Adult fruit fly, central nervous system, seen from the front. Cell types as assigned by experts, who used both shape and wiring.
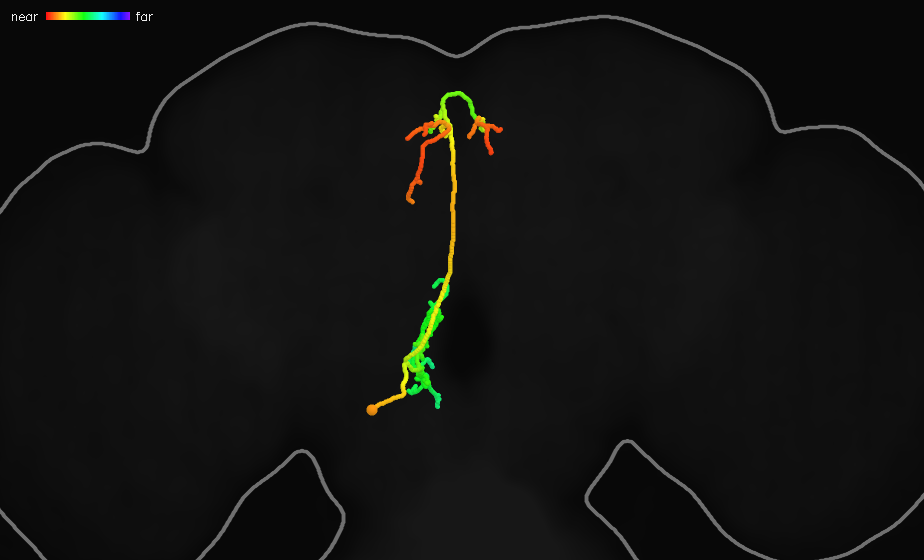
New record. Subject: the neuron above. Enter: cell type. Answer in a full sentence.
The cell type is CB4081.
